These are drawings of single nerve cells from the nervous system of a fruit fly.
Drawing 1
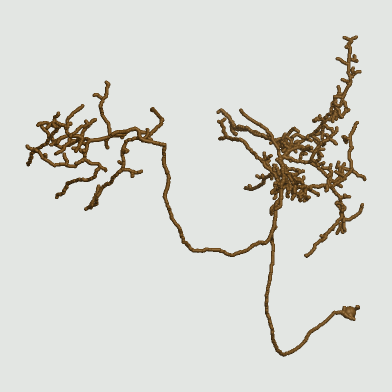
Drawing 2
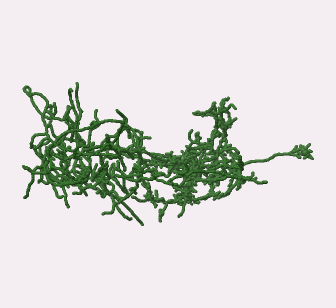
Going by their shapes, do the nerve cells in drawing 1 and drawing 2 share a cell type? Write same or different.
different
